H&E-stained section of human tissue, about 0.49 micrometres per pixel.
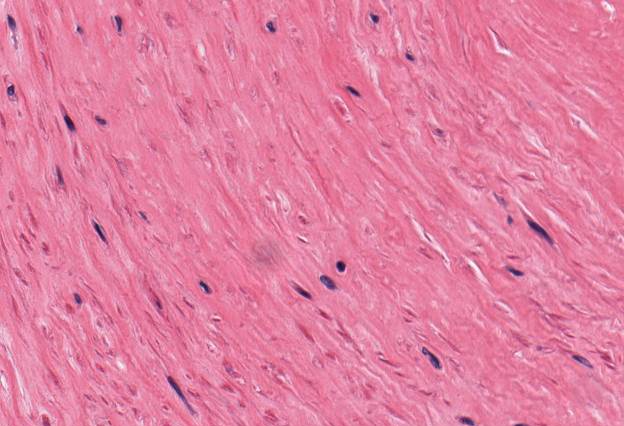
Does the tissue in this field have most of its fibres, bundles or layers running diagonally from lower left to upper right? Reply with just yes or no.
No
